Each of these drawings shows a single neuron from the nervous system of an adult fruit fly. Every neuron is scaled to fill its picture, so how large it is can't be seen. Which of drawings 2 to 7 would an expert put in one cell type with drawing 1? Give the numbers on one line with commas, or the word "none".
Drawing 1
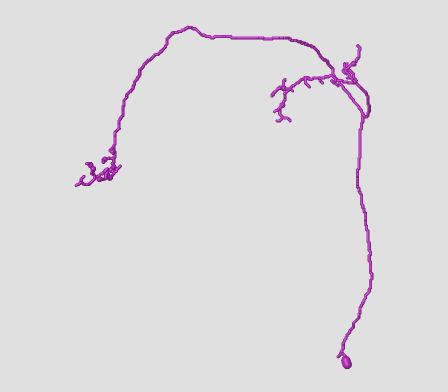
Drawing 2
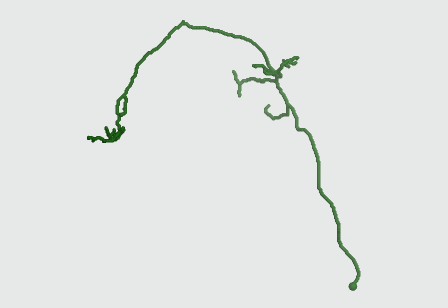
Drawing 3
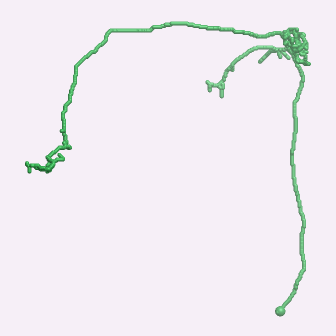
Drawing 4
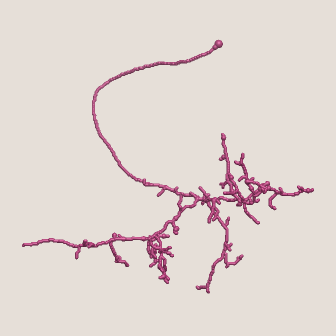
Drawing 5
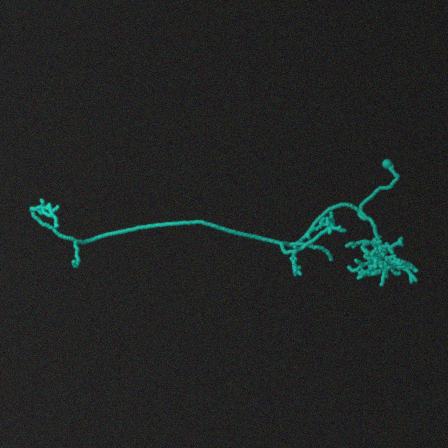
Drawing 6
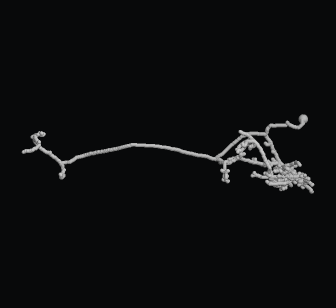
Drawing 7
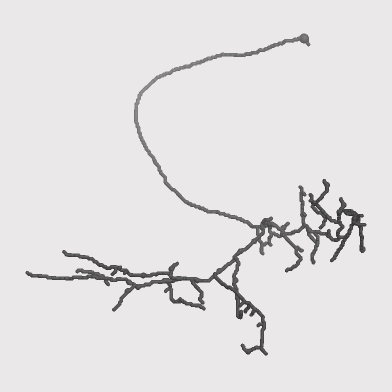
2, 3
